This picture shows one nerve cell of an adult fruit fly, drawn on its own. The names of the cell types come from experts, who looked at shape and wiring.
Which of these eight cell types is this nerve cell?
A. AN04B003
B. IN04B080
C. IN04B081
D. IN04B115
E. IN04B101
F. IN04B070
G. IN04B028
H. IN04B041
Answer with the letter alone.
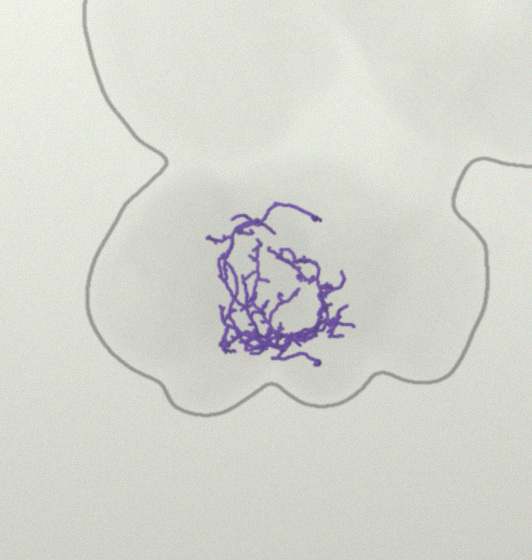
H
